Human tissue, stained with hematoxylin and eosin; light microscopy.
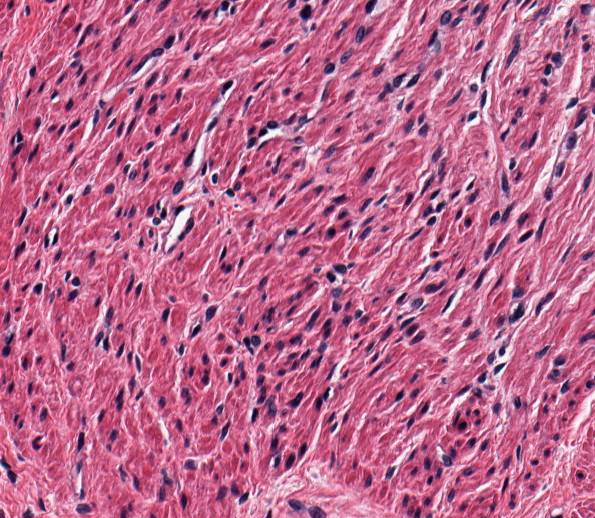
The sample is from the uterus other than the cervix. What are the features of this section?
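Densely packed spindle cells occupy the entire field, and no epithelium is present. Their nuclei are dark-staining and oval to elongated with blunt ends, and they are fairly uniform in size throughout. Each cell has abundant bright pink cytoplasm with a fibrillar texture.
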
